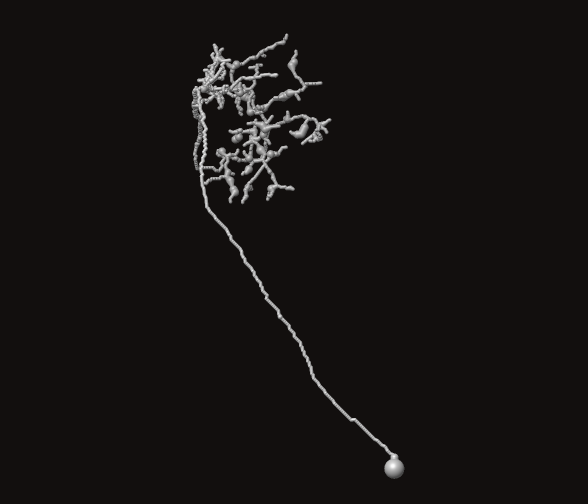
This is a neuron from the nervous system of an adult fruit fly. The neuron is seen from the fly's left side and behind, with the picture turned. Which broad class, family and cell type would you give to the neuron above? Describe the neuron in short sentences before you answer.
The picture shows dozens of branch ends. As drawn here it is taller than it is wide. Its broad class is central-brain intrinsic neuron. Its family is called class CX. Its cell type is vDeltaI_a.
